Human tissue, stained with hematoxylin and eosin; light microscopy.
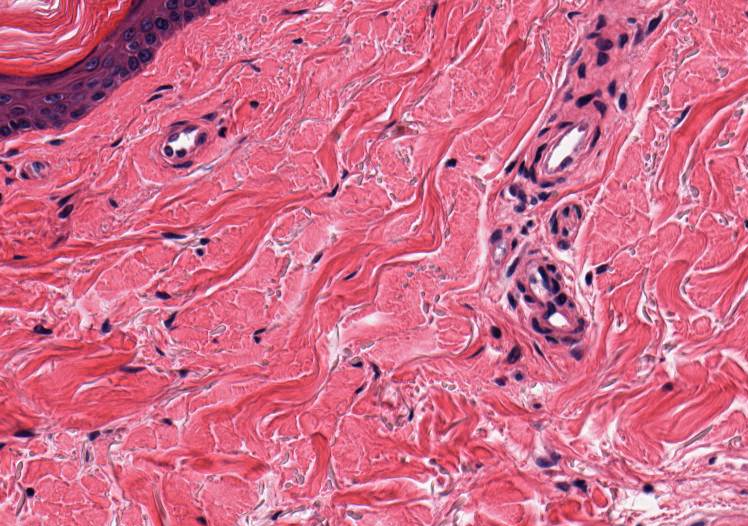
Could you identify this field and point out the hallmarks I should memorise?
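Dermis, filling all but the top-left corner of the field. Epidermis in that corner, topped by a layered, pale pink keratin layer. Thick eosinophilic collagen bundles run in many directions, many cut across or obliquely.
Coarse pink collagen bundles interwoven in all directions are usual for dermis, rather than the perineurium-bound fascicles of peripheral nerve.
Fibroblast nuclei small, dark, elongated, sparse, scattered between bundles.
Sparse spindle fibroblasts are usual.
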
